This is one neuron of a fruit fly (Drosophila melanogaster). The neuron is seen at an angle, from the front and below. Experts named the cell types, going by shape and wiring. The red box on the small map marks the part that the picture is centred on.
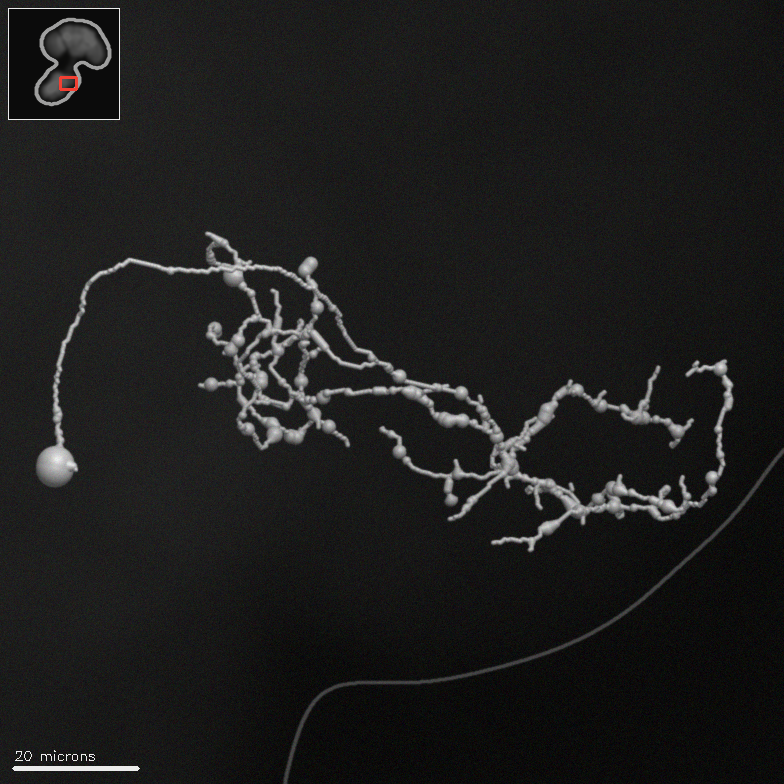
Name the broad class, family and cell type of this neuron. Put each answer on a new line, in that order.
nerve-cord intrinsic neuron
hemilineage 14A
IN14A046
